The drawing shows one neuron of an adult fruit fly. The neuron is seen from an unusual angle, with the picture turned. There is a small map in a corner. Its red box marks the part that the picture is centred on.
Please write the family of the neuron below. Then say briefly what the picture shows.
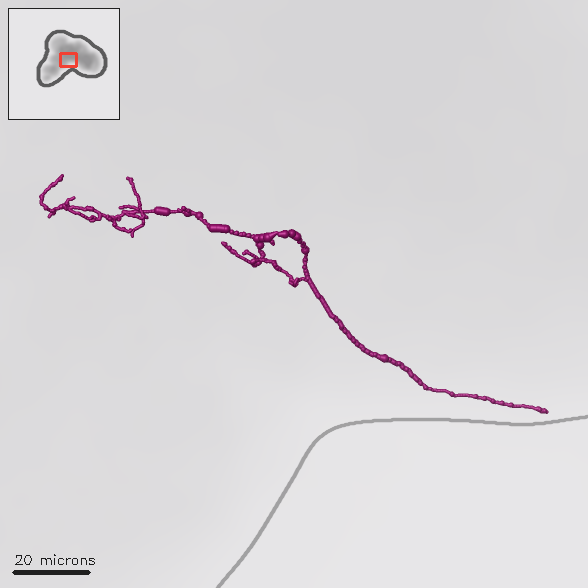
The name of its family is class gustatory. It is a sensory neuron entering the nerve cord. The drawing shows no cell body. From left to right in the picture it spans about 140 microns.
